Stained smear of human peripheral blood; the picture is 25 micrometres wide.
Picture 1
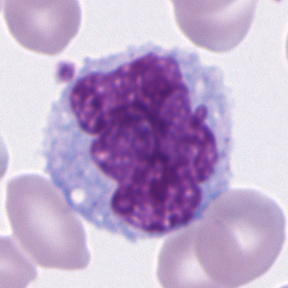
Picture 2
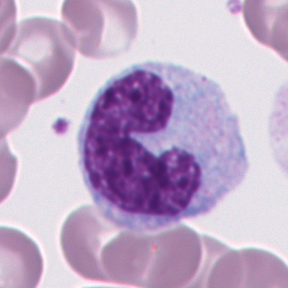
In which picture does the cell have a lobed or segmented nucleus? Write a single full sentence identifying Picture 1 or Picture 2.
In Picture 1 the cell's nucleus is segmented rather than one mass.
